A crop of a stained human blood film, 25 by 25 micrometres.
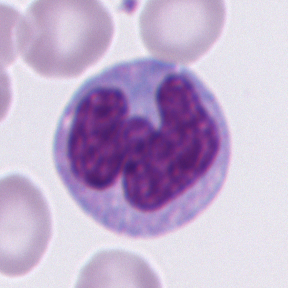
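Monocyte in a stained blood smear: outline round and smooth. Nucleus bent into a U, opening toward the top of the picture. Cytoplasm with only fine, faint granules; no coarse coloured ones. No vacuoles.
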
